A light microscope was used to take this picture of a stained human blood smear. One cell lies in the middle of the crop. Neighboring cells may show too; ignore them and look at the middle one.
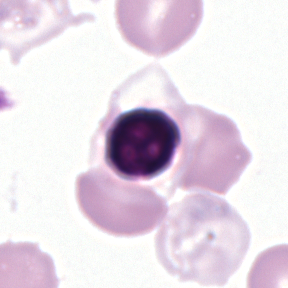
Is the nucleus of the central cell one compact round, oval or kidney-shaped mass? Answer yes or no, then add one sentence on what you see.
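Yes. The nucleus is round, with no indentation or lobes.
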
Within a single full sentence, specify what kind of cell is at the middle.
At the center of the crop sits a normoblast.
